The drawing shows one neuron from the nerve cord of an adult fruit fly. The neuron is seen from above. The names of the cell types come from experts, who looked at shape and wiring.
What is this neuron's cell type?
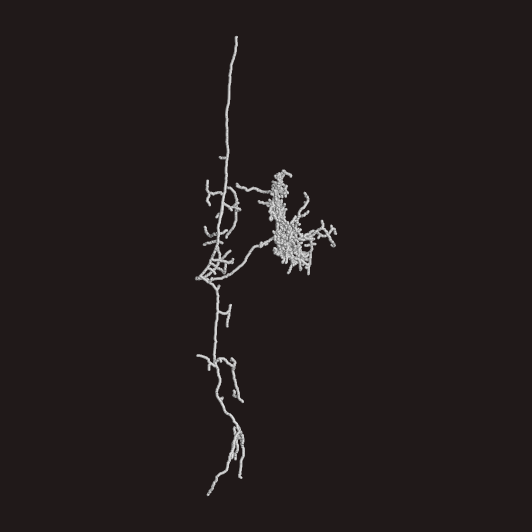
AN06B023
